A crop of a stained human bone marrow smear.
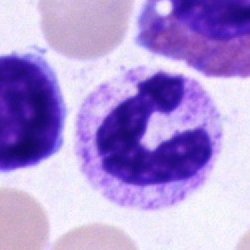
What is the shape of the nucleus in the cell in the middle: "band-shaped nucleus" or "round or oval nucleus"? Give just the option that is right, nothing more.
Band-shaped nucleus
